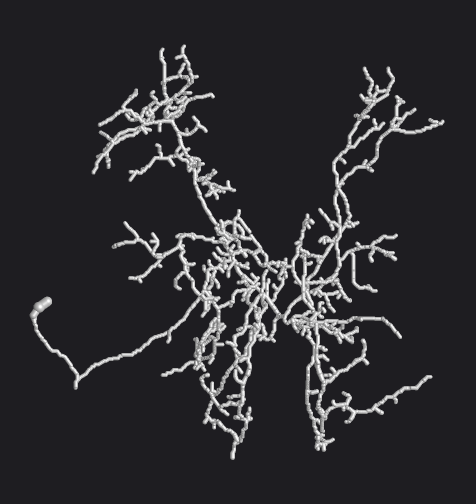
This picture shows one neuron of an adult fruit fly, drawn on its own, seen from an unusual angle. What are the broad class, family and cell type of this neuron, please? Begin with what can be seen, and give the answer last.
The cell body can be seen on the left of the picture. More than a hundred branch ends can be seen. This is a central-brain intrinsic neuron. The family is hemilineage SMPp&v1_ventral. Its cell type is IB110.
